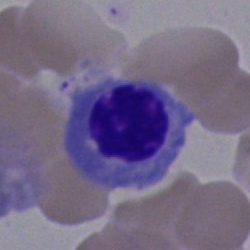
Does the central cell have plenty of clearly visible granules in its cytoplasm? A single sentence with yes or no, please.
No, the cytoplasm of this cell holds no visible granules.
